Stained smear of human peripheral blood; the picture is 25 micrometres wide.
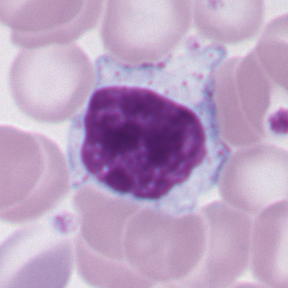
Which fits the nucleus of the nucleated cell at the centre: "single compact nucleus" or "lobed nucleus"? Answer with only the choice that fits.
Single compact nucleus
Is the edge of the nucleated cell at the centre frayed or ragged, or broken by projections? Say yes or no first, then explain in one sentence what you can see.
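Yes. The cell outline is irregular, with small pointed projections at its upper corners.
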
